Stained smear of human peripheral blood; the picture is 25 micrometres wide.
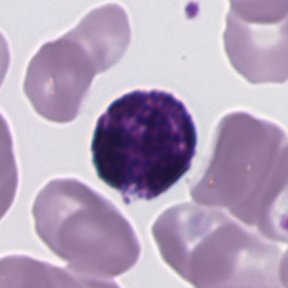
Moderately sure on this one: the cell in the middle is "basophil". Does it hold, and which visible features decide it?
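There's a round cell about 10 micrometres across, crowded with coarse, dark purple granules, with small lighter mauve spots between them. The granules cover the middle so densely that no nuclear outline can be traced, and no pale granule-free rim shows at the edge. As for the names, that hidden nucleus goes with basophil and against eosinophil.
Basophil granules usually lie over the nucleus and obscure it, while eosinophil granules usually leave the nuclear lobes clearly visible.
The size suits basophil too.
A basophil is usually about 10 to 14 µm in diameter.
The round outline and missing pale rim would suit an eosinophil as well.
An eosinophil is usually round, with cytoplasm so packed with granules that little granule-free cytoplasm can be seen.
So basophil it is, and the name fits.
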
